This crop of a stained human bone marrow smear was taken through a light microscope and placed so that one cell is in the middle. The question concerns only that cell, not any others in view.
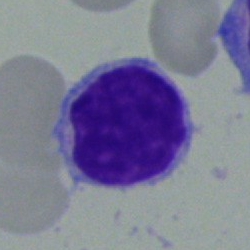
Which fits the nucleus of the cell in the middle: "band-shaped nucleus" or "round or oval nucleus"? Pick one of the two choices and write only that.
Round or oval nucleus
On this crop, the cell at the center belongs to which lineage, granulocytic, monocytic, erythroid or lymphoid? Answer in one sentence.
The centered cell is one of the lymphoid lineage.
